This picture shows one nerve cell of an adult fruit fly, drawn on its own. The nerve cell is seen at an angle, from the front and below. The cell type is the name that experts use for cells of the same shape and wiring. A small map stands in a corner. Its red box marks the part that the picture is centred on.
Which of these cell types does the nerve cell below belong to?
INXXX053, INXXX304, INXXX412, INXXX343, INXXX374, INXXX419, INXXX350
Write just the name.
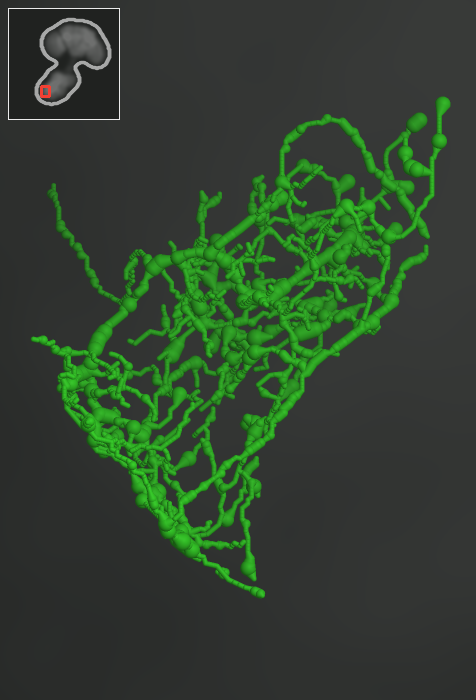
INXXX343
